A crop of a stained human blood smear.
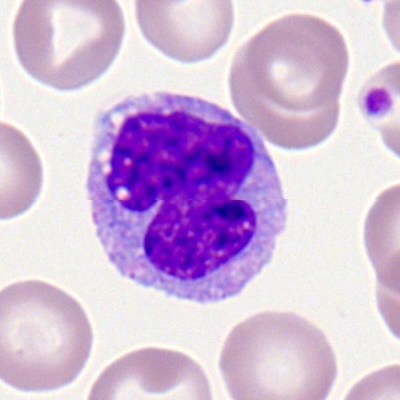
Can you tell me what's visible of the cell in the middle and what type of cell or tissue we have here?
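Look first at the outline, roughly round and smooth, with no surface projections. The nucleus is deeply folded, a notch cutting into it from the left side. The cytoplasm is plentiful and pale greyish-blue, with a few small clear vacuoles at the cell's left side. What you are looking at is a monocyte.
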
